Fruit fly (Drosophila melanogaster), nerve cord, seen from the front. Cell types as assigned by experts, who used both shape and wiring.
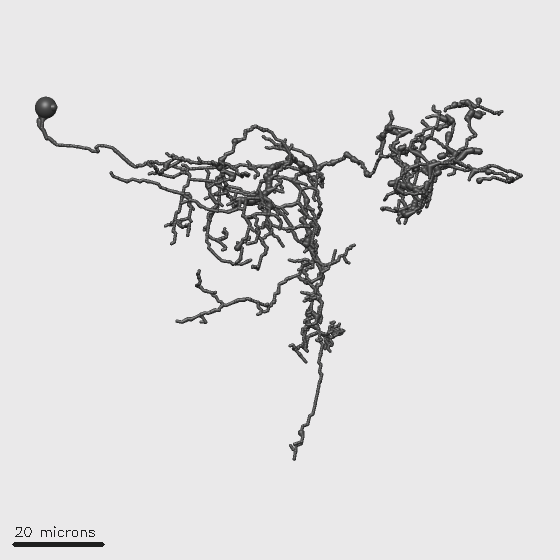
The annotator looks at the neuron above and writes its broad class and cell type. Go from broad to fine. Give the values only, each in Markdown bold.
**nerve-cord intrinsic neuron**, **INXXX276**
